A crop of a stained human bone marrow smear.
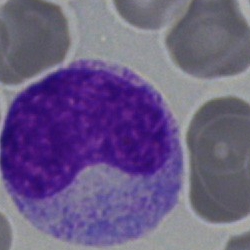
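Metamyelocyte, central cell in a stained human bone marrow smear. The bean-shaped nucleus, indented on its lower side, fills the upper part of the cell, and most of the cytoplasm lies below it. Chromatin dark purple and clumped, with small paler patches; cytoplasm holding many fine purple granules.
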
